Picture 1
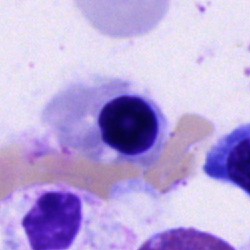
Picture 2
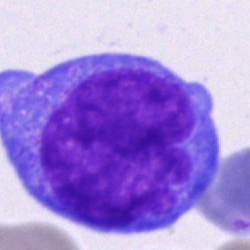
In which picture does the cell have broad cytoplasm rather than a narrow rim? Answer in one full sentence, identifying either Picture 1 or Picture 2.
There is broad cytoplasm around the nucleus of the cell in picture 1.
